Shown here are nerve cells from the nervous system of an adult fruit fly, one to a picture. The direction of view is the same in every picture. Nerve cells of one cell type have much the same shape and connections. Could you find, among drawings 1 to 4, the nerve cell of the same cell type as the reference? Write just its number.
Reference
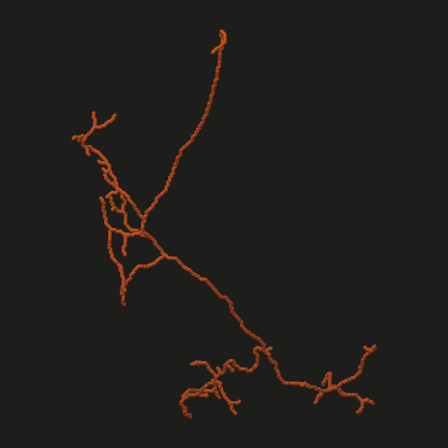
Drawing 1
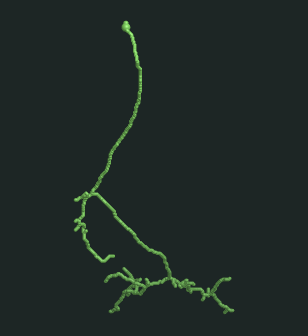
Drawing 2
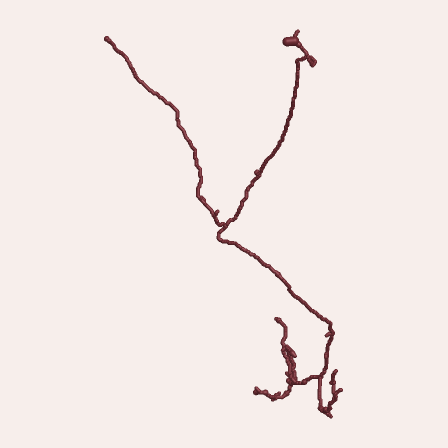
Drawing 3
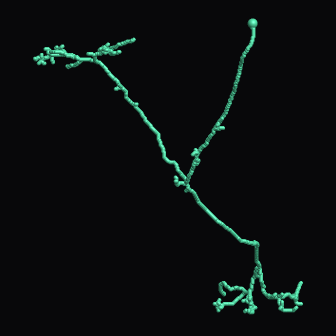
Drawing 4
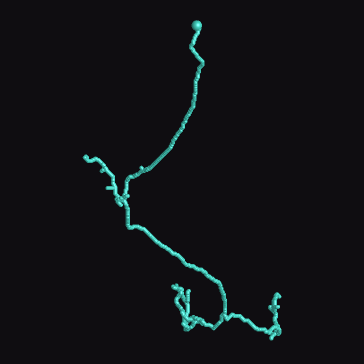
1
